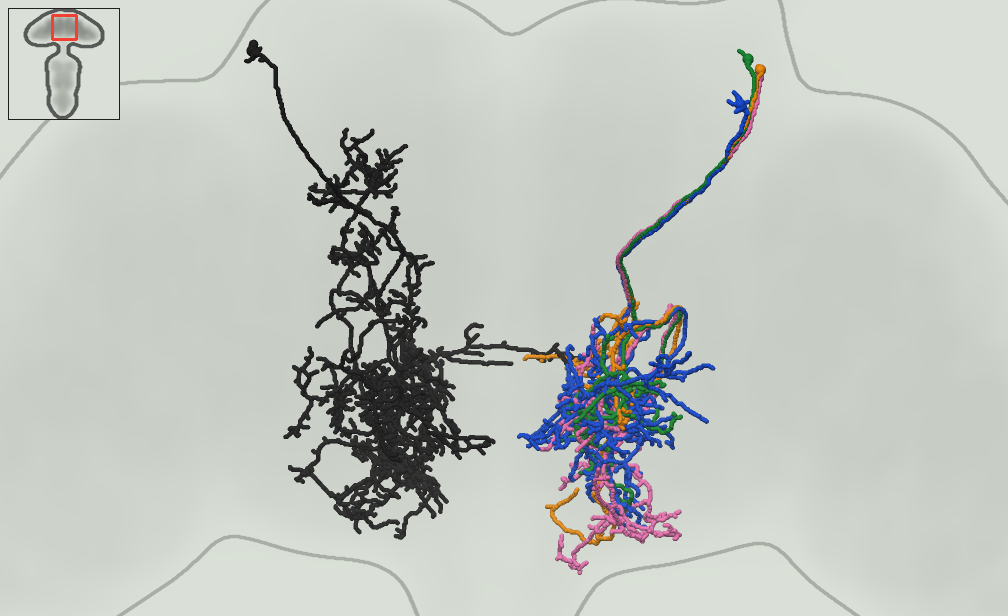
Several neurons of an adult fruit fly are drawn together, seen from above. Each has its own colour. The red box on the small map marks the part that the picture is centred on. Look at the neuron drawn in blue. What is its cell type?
PS029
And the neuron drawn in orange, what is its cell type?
PS037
